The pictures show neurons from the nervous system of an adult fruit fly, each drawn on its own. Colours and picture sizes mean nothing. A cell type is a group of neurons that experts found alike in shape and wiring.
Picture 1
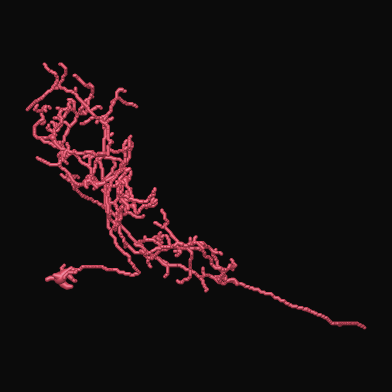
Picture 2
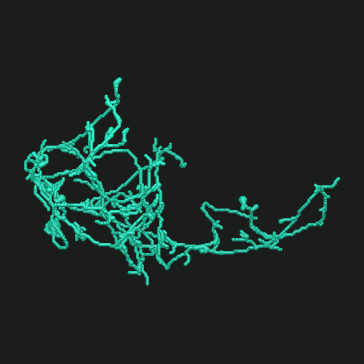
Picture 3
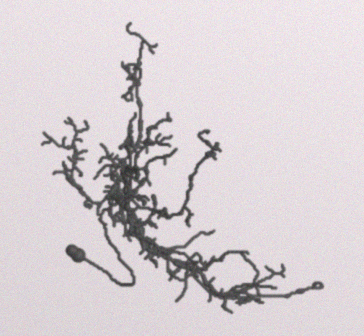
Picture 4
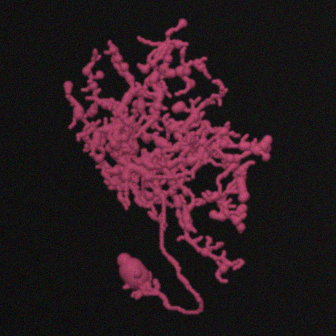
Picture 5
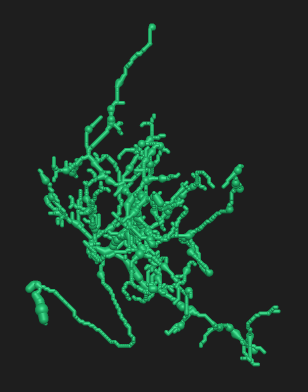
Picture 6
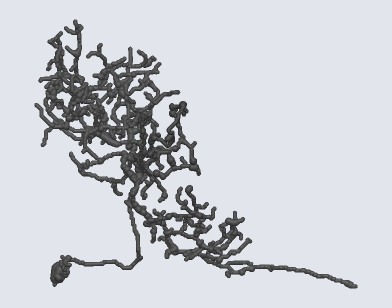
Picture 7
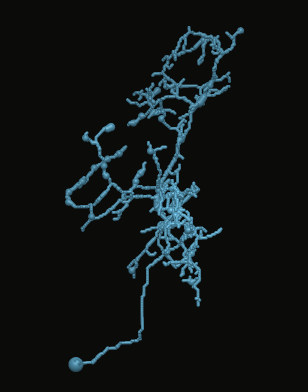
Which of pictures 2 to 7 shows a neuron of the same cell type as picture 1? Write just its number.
6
